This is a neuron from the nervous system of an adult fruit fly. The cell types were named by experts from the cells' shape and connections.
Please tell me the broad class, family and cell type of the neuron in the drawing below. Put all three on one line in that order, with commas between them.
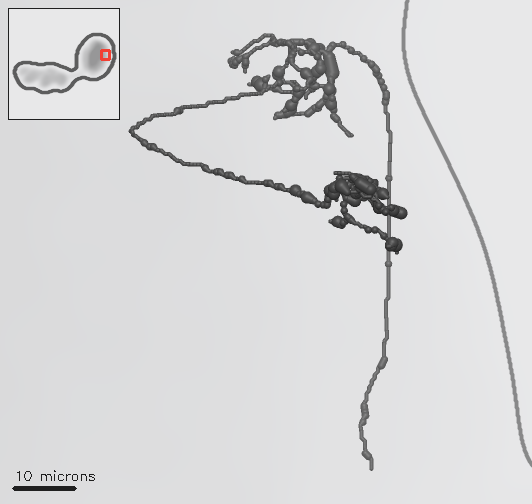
sensory neuron entering the brain, class olfactory, ORN_D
